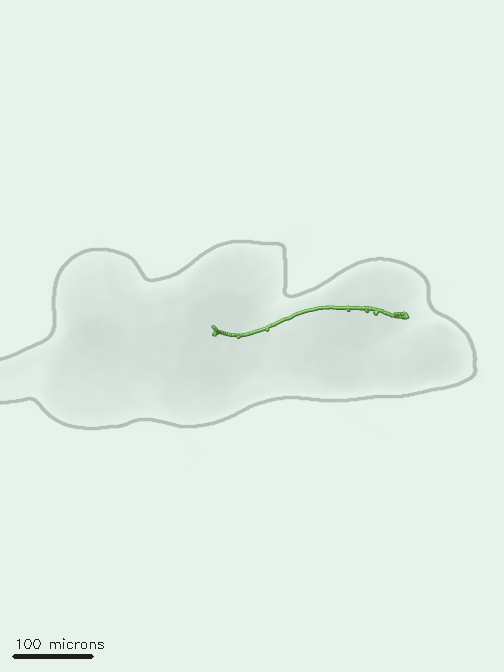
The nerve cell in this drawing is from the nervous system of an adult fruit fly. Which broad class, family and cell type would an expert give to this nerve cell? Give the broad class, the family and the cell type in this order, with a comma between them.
sensory neuron entering the nerve cord, class mechanosensory proprioceptive, SNpp34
